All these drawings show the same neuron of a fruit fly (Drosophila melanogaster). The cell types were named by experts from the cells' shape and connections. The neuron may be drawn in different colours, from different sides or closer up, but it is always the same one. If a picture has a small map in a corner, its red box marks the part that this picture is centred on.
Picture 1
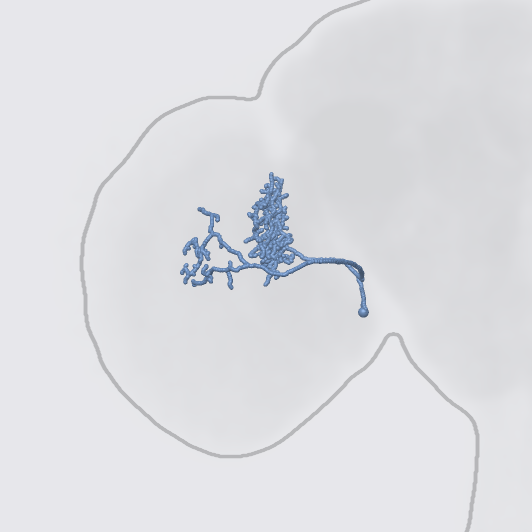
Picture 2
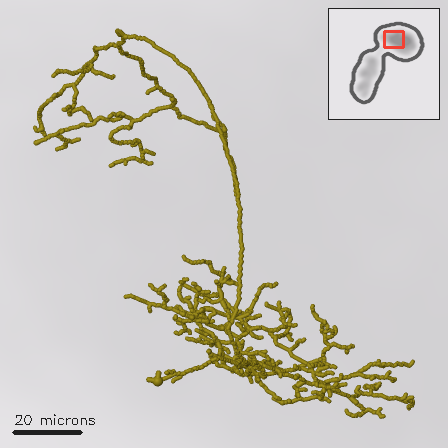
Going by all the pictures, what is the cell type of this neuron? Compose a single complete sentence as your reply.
The neuron is of cell type MeLo12.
